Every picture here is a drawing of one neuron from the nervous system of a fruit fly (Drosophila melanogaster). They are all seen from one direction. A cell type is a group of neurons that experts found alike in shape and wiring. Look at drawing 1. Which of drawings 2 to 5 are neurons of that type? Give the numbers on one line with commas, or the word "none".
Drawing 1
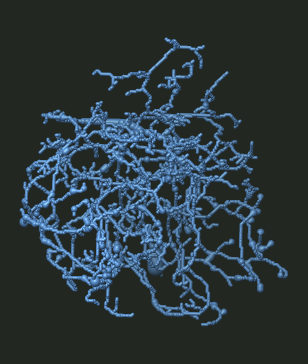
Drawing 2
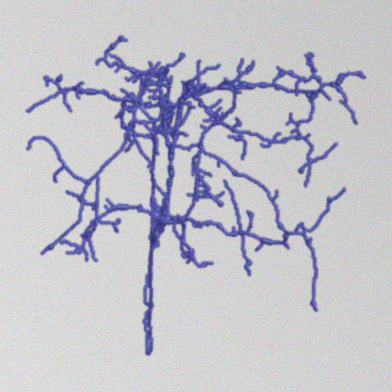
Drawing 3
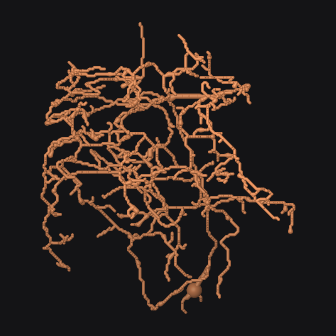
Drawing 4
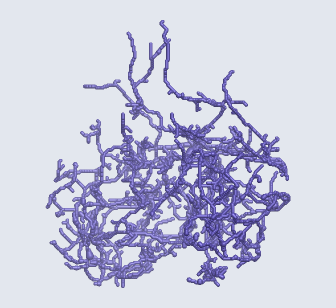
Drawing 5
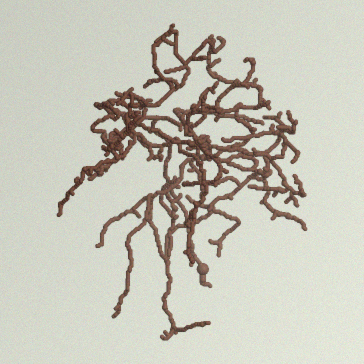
3, 4, 5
